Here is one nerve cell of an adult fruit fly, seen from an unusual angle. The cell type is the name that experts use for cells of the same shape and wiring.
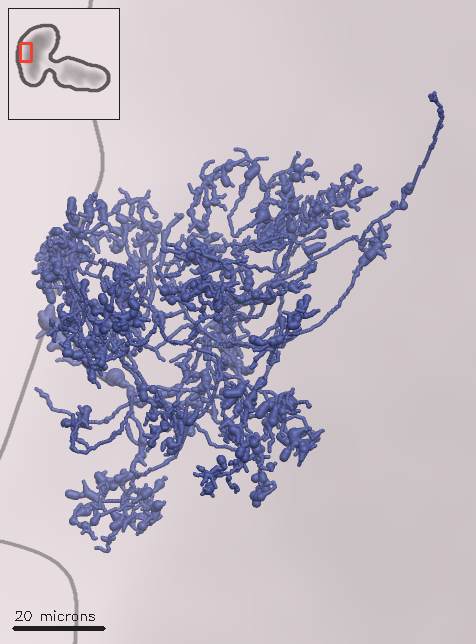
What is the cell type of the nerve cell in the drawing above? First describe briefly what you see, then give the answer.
It is in the brain and does not reach the nerve cord. By the scale bar it is about 100 microns tall in this view. More than a hundred branch ends can be seen. This is a central-brain intrinsic neuron. The cell type is lLN2P_c.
